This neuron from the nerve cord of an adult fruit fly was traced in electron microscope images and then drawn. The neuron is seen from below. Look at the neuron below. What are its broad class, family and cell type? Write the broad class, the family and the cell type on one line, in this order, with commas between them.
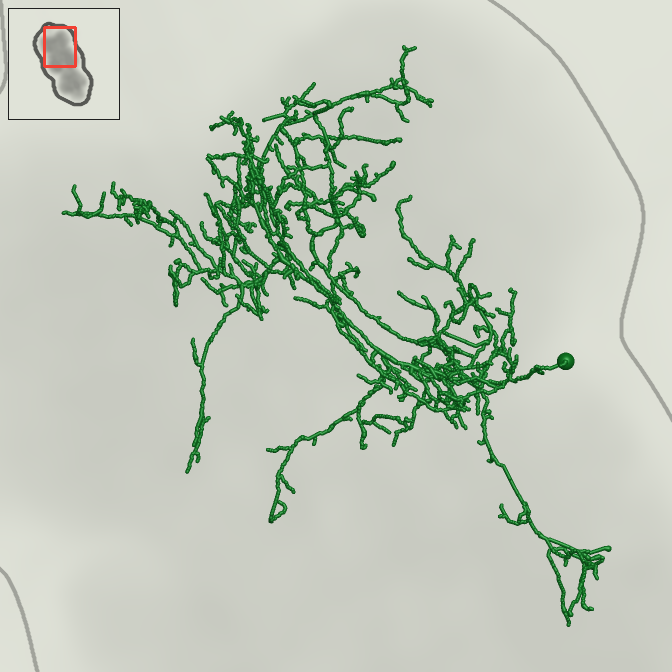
nerve-cord intrinsic neuron, hemilineage 12A, IN12A037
